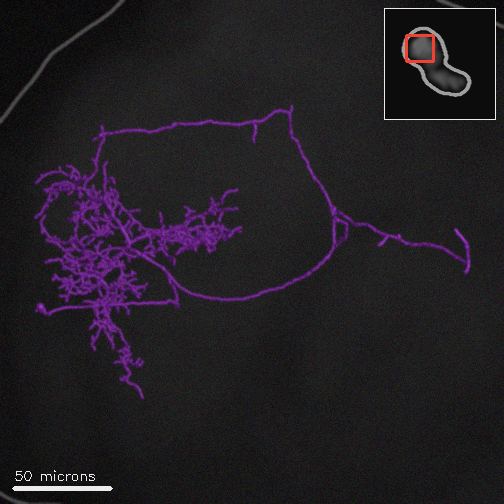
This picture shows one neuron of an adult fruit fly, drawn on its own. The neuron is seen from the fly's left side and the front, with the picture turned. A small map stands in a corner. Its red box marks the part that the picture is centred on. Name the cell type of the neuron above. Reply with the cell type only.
AVLP452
